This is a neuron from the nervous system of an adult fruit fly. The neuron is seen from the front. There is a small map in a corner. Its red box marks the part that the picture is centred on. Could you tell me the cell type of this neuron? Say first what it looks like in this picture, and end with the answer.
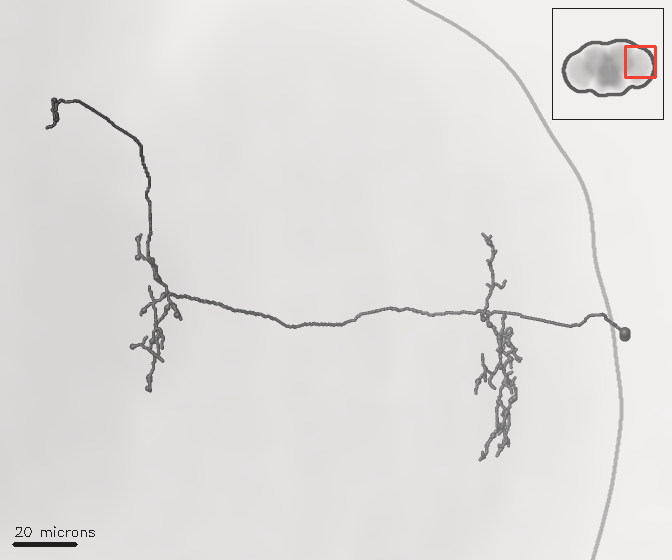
The cell body is on the right of the picture. From left to right in the picture it spans about 190 microns. This is a visual projection neuron. The cell type is MeTu4c.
